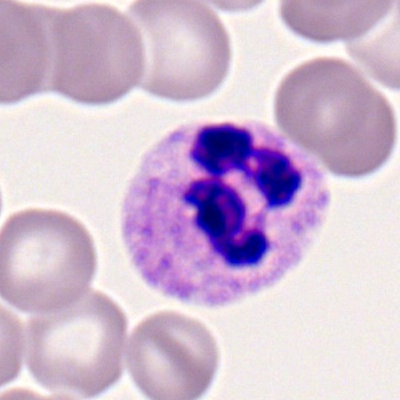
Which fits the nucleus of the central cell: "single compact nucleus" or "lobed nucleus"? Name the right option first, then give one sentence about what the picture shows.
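Lobed nucleus. The nucleus is divided into several separate dark lobes.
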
